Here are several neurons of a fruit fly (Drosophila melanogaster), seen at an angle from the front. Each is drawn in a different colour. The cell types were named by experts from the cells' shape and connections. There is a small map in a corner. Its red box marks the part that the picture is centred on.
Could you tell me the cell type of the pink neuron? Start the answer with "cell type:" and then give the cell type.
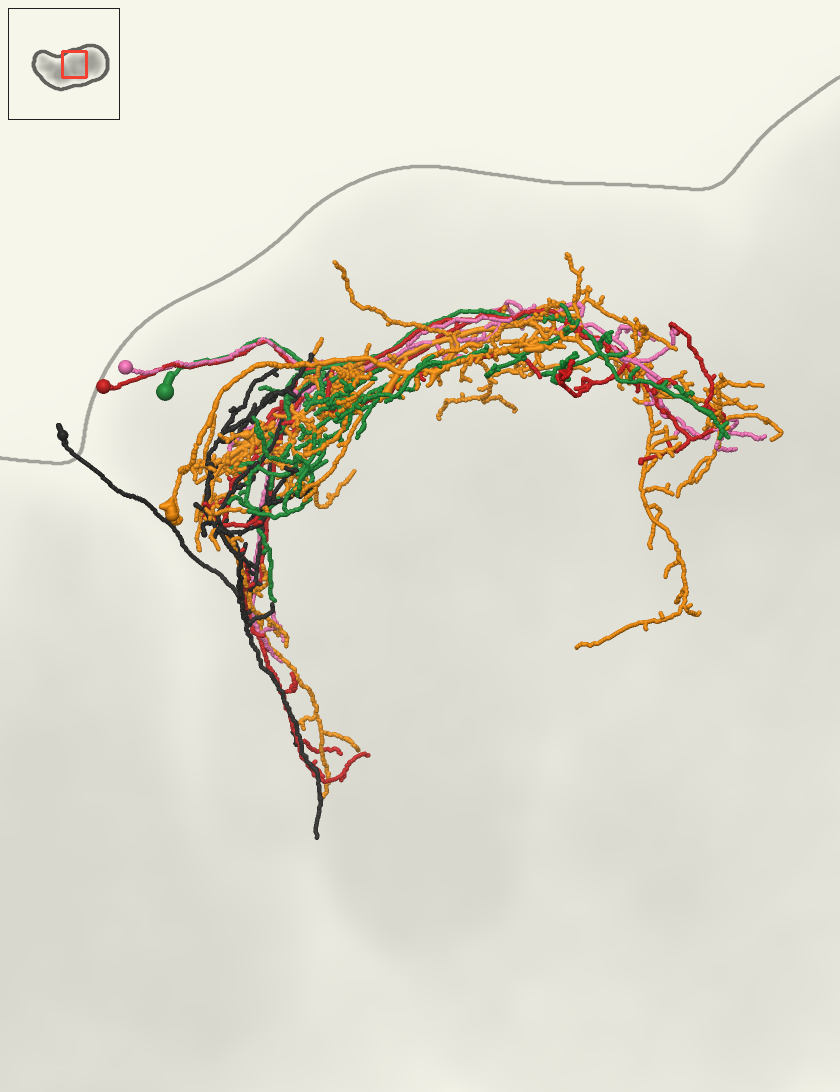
cell type: SMP270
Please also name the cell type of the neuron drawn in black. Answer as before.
cell type: PLP159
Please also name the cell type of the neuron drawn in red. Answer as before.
cell type: LHPV5g1_a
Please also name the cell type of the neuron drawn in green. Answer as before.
cell type: LHPV5g1_b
